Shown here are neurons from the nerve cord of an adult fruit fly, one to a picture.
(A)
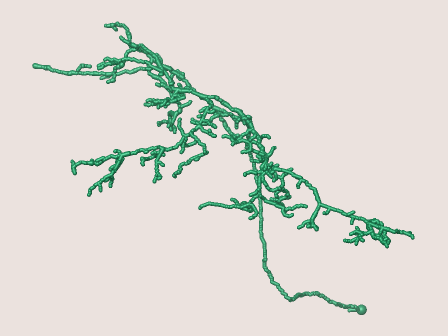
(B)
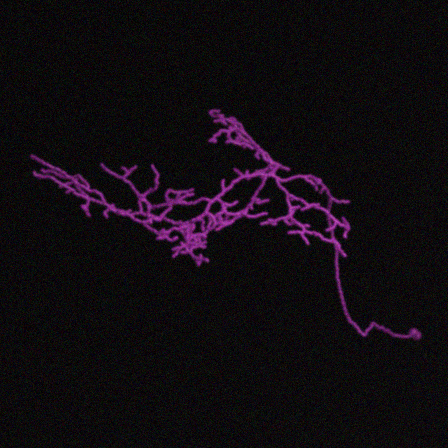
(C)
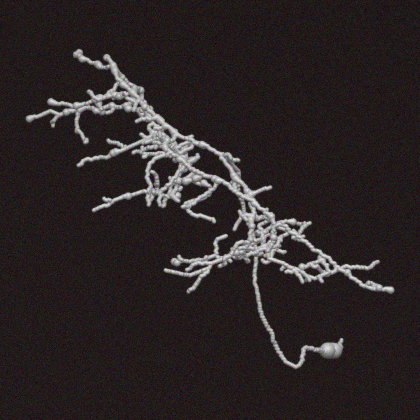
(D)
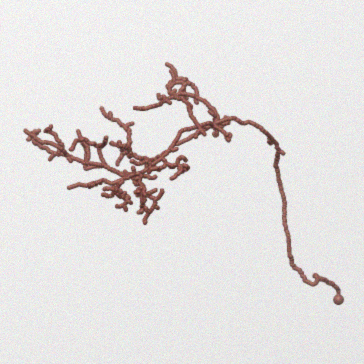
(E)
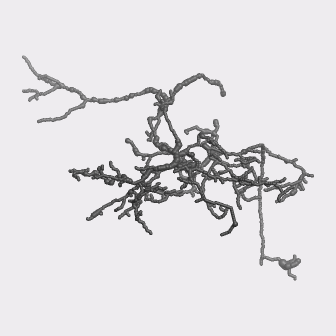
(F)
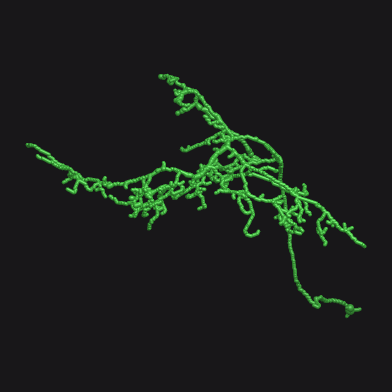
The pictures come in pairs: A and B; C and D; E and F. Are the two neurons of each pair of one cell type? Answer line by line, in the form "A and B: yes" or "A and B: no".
A and B: no
C and D: no
E and F: no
